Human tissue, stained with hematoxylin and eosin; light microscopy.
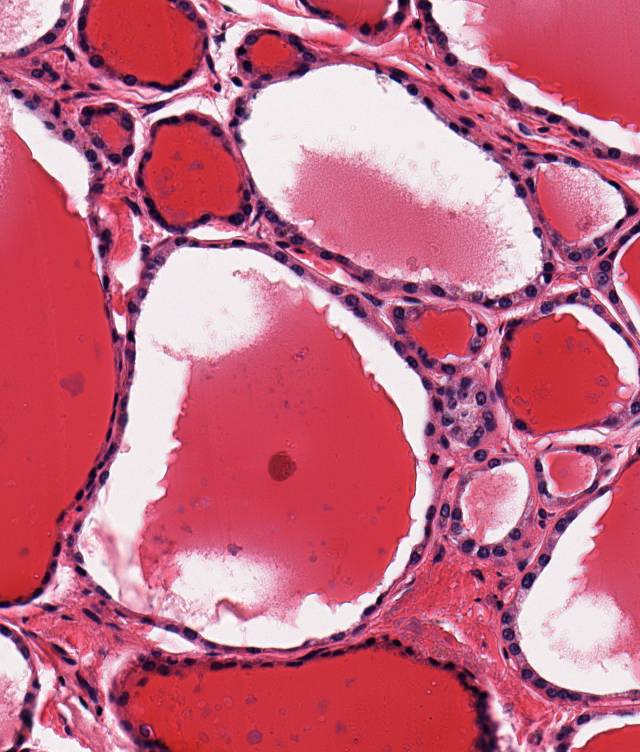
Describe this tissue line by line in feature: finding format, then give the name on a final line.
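Follicles: closely packed, closed, round to oval, widely varying size
Lining: single layer, flattened to low cuboidal epithelial cells
Nuclei: small, dark, round to oval, one even row, no crowding or overlap
Lumens: homogeneous eosinophilic colloid
Name: thyroid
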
